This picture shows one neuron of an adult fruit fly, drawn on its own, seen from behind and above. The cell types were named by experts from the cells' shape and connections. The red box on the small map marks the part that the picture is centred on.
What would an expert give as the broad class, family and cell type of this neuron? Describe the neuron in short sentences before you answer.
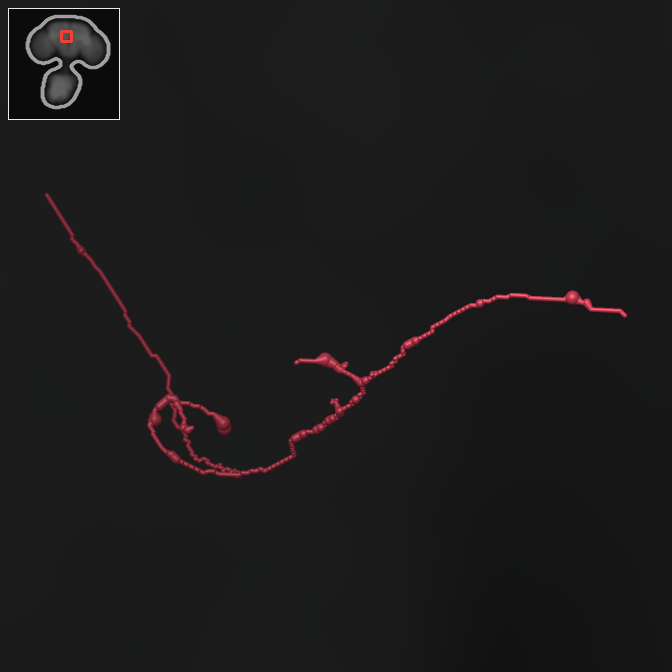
No cell body is drawn. There are a dozen or fewer branch ends. It is a sensory neuron entering the brain. The name of its family is class olfactory. The cell type is ORN_VC3.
